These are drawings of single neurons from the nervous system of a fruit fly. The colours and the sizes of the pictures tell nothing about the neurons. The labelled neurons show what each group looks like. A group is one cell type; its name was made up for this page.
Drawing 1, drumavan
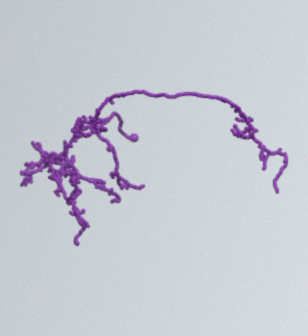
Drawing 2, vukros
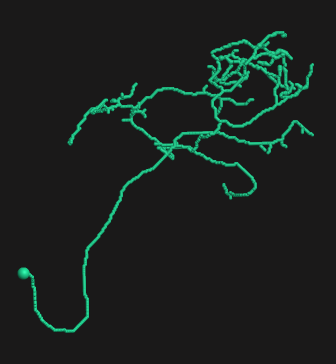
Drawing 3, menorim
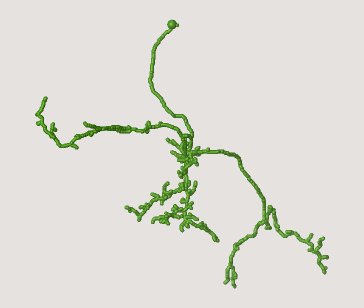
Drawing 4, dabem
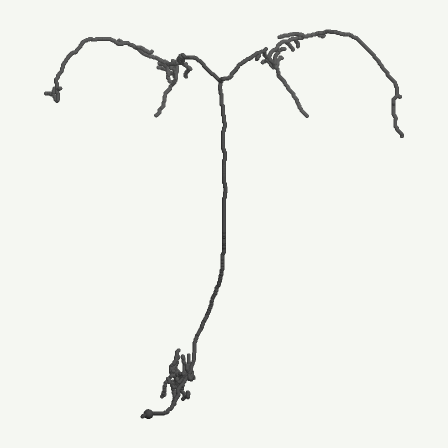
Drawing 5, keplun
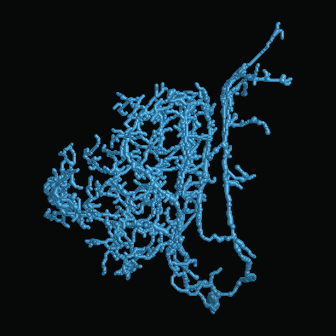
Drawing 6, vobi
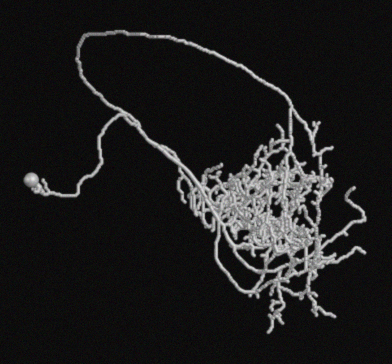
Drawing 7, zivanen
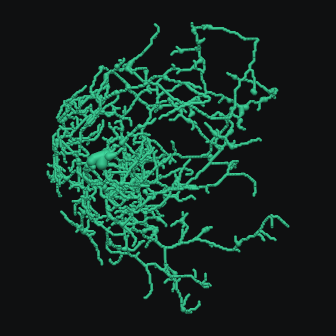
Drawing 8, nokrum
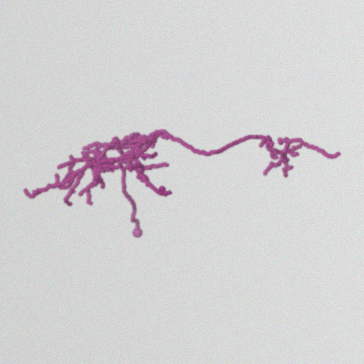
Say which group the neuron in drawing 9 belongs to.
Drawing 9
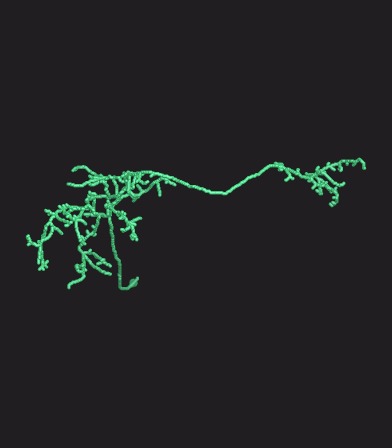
nokrum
